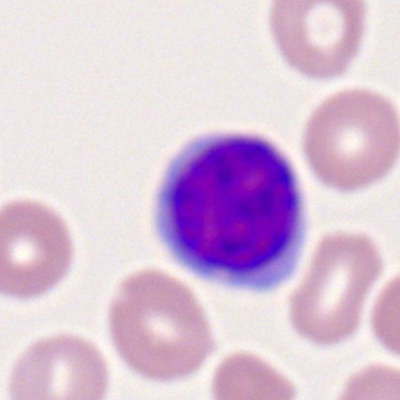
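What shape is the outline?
Roughly round.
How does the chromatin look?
Dense and deep purple, with darker clumps.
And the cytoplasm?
Pale blue, forming only a thin rim around the nucleus.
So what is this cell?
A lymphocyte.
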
